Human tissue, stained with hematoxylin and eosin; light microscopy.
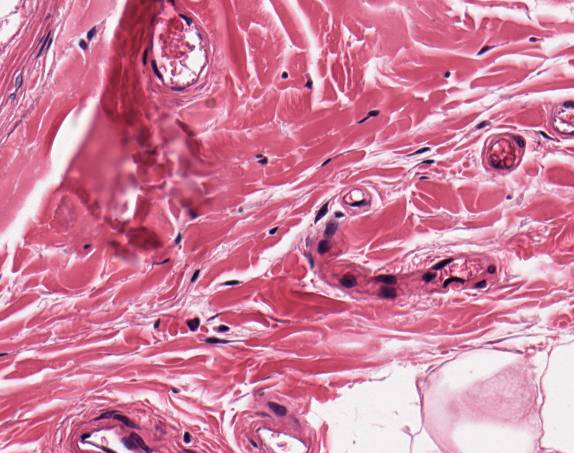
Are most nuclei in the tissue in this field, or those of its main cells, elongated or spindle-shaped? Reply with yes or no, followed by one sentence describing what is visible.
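Yes. Small, dark, elongated fibroblast nuclei lie sparsely between the collagen bundles.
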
